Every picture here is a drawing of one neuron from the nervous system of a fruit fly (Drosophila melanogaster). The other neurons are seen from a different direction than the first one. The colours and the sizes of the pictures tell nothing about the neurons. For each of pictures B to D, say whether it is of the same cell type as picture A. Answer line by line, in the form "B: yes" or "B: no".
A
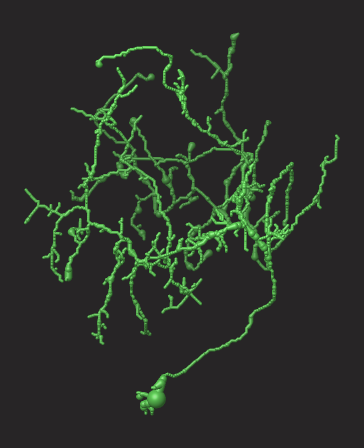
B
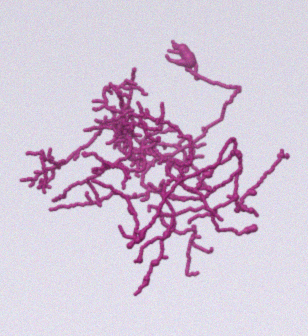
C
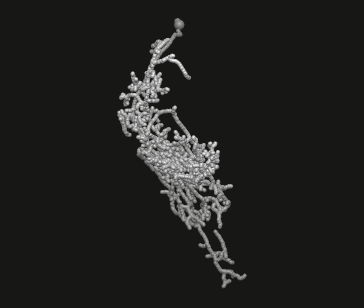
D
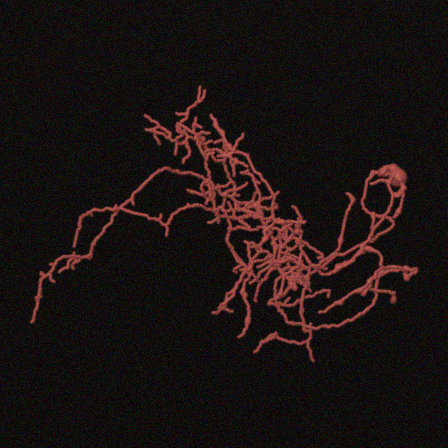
B: yes
C: no
D: yes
